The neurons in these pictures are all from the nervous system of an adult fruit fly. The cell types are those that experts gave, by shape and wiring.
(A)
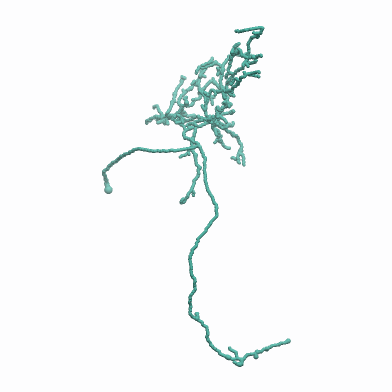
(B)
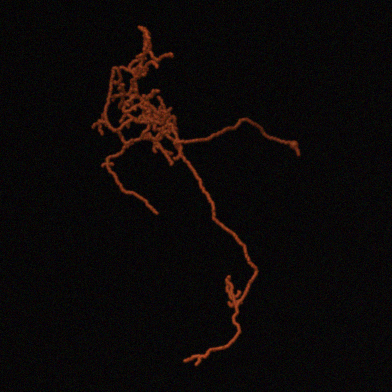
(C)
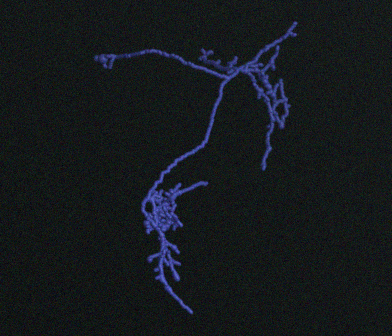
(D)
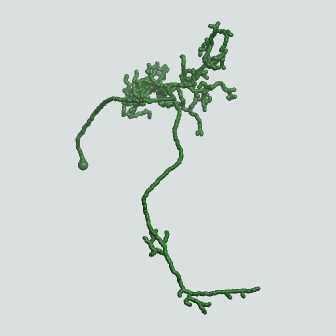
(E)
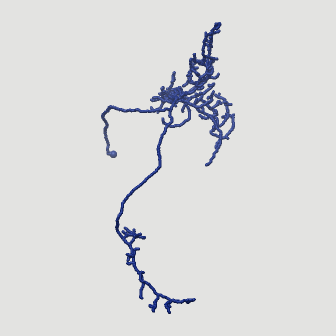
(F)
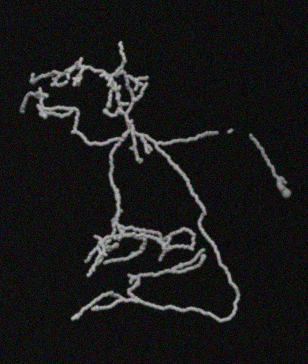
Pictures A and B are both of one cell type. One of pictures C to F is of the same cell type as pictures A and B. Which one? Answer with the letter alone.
E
